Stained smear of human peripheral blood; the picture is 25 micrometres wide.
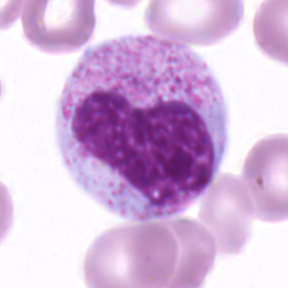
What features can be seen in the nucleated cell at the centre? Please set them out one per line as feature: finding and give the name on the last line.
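Nucleus: kidney-shaped, with a notch on its upper edge
Position: low in the cell, leaving more cytoplasm above it
Chromatin: dark purple and coarsely clumped
Granules: pink-red, scattered throughout the cytoplasm
Name: metamyelocyte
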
